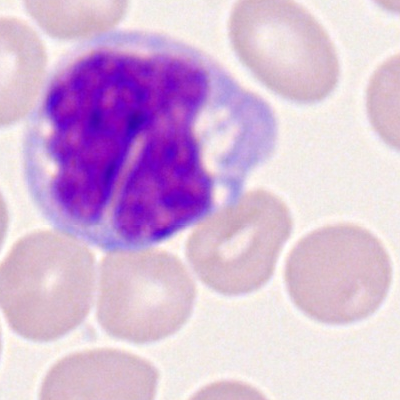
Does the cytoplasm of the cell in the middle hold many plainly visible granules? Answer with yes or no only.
No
